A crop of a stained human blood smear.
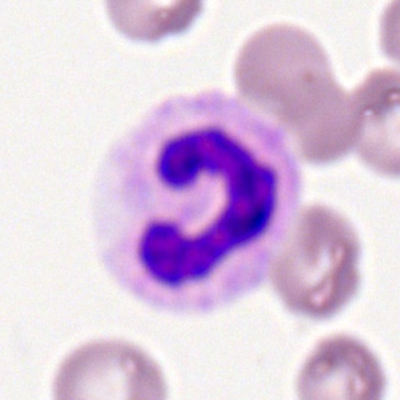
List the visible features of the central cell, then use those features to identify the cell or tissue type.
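Chromatin first: dark purple and coarsely clumped. Nucleus next: no nucleoli can be made out in it. Cytoplasm last: abundant and pale pinkish-lilac, with no vacuoles. This is a band neutrophil.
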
